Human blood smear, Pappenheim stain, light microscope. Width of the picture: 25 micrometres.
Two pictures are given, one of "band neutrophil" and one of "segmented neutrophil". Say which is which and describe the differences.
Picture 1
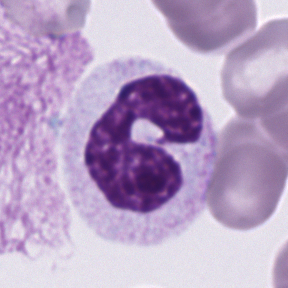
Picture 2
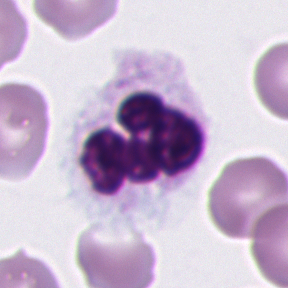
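Picture 1 shows a band neutrophil, and picture 2 shows a segmented neutrophil. First, the nucleus: in picture 1 it is a single unsegmented band curving around a small clear central space.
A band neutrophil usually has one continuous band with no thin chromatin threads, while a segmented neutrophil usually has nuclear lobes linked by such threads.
Second, the chromatin: it is dark purple in both, coarsely clumped in picture 1 and densely clumped in picture 2. Third, the cytoplasm: picture 1 has an abundant pale pinkish-lilac cytoplasm, while in picture 2 a wide rim of very pale lilac cytoplasm surrounds the nucleus. Fourth, the granules: fine, faint lilac granules evenly fill the cytoplasm in picture 1 but are scattered through it in picture 2. Last, the outline: the cell in picture 2 has an irregular, ragged edge.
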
